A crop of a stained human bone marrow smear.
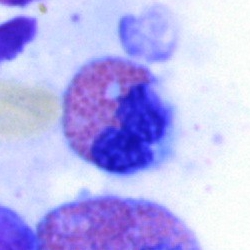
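Eosinophil at the centre of a stained human bone marrow smear. Look first at the nucleus: it lies toward the right side of the cell, and its chromatin is dark purple and densely clumped. Now follow the cytoplasm, which is packed with coarse orange-pink granules. Finally, notice the small clear unstained spot sitting at the upper edge of the nucleus.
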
